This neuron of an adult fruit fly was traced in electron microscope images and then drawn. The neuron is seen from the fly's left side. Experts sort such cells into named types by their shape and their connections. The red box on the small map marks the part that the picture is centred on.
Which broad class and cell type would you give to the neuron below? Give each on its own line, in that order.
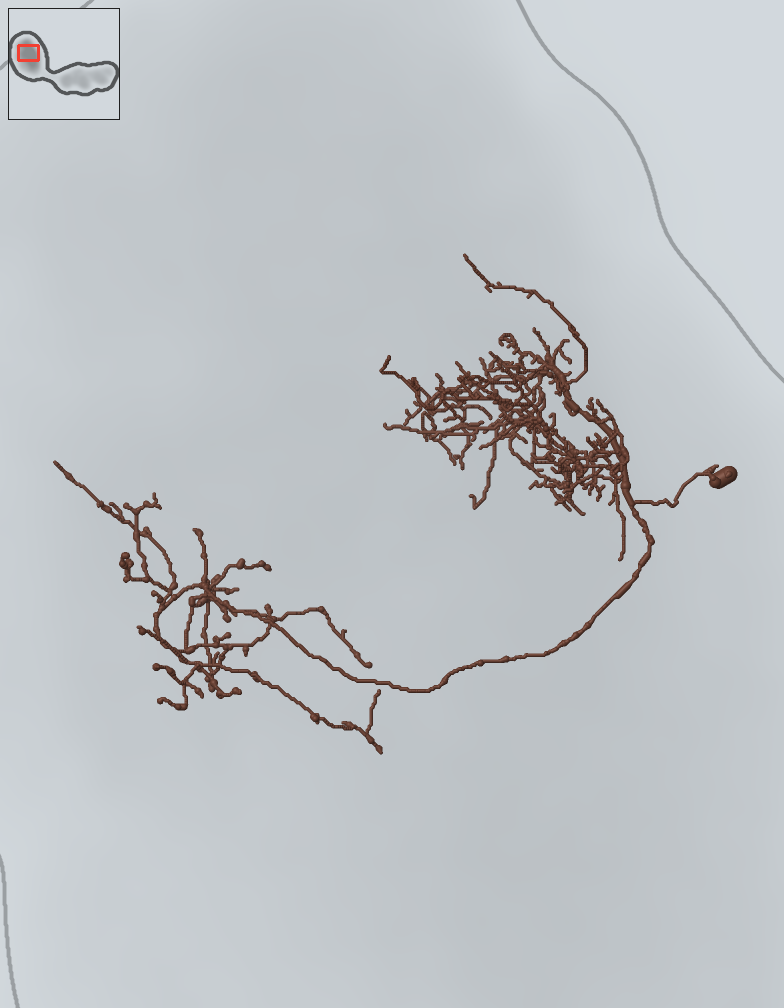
central-brain intrinsic neuron
LAL181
